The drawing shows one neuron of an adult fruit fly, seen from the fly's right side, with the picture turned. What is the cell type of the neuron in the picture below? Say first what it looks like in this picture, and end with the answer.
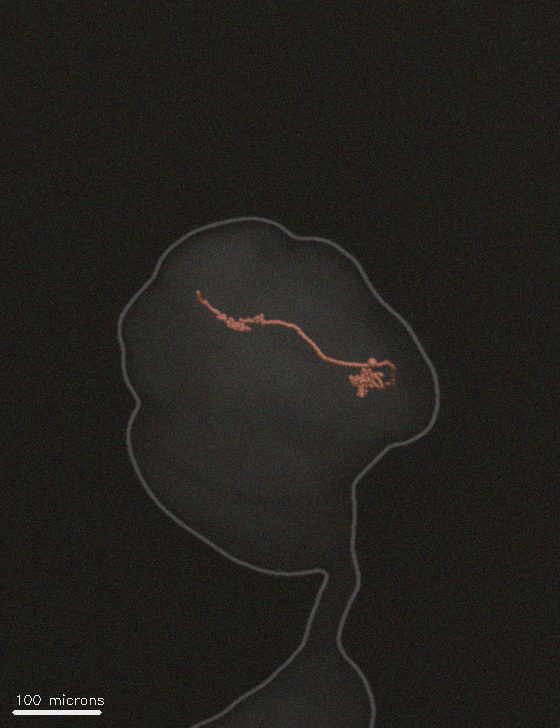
By the scale bar it is about 250 microns wide in this view. As drawn here it is wider than it is tall. Its broad class is visual projection neuron. The cell type is MeVP10.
